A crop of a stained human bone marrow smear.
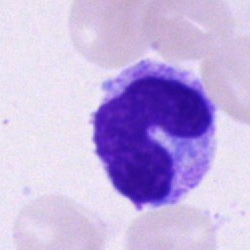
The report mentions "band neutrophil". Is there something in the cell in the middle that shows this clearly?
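Several features of the cell in the middle fit a band neutrophil. Its nucleus is curved like a horseshoe, with a deep indentation opening toward the right.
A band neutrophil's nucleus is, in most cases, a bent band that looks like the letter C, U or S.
The horseshoe curve seen here agrees with that form. The chromatin is dense, dark purple and clumped.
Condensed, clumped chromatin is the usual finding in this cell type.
The cytoplasm, widest on the right inside the curve of the nucleus, contains fine purplish granules.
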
